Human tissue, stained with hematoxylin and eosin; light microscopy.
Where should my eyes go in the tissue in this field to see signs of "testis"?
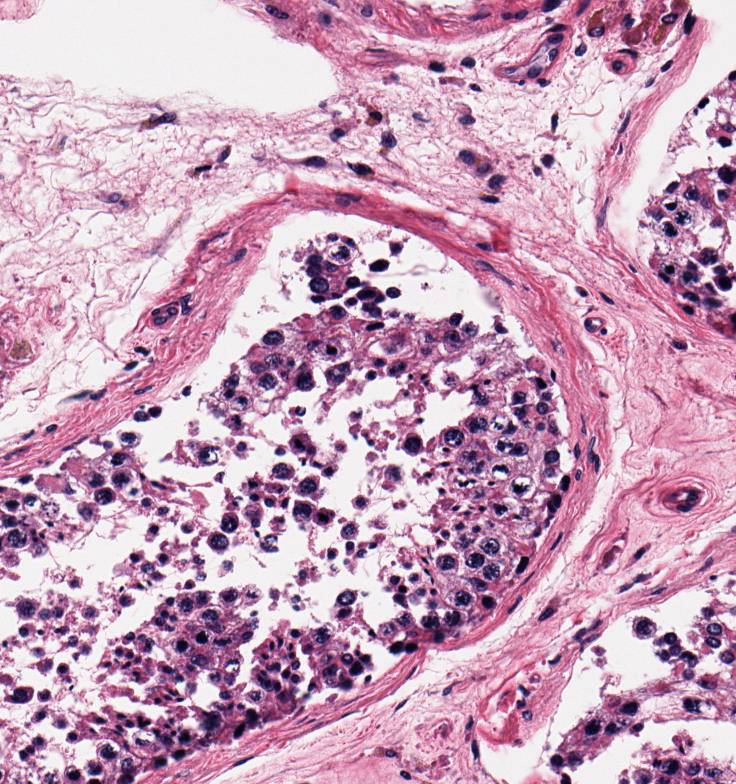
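I see the large central unit bounded by a thick, deeply pink, concentrically layered wall containing flattened spindle nuclei.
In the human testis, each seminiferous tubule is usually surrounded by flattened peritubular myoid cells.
So that wall goes with testis. Inside the units, the cells lie loosely apart, separated by many clear spaces rather than forming a cohesive sheet. Many of them are large, with round nuclei and prominent dark nucleoli, while small, dense, dark-staining round nuclei are scattered among them.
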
